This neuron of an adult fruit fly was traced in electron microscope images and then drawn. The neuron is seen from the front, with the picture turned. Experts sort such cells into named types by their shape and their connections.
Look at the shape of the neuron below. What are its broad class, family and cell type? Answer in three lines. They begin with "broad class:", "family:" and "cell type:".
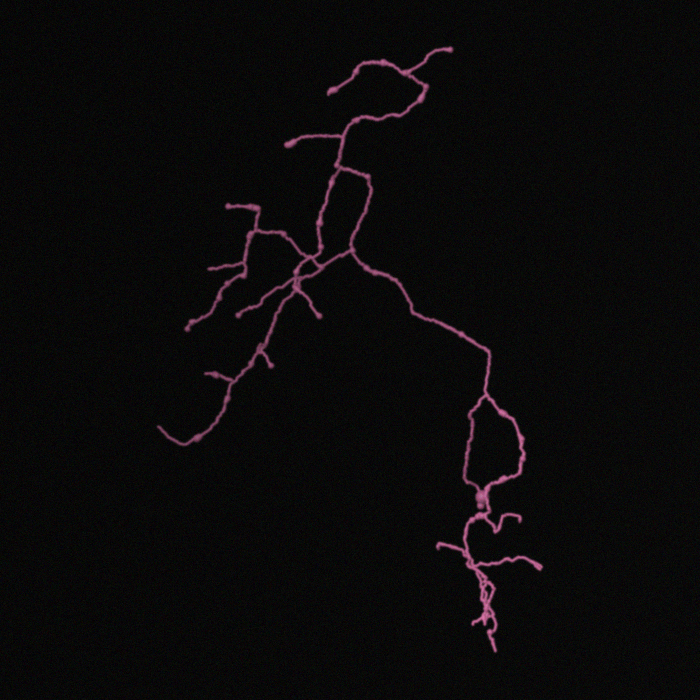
broad class: visual centrifugal neuron
family: LPT
cell type: LPT112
